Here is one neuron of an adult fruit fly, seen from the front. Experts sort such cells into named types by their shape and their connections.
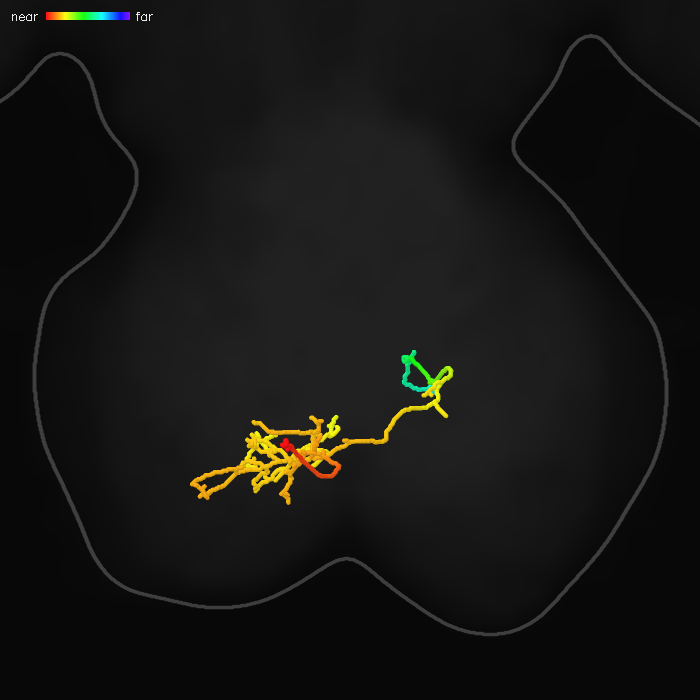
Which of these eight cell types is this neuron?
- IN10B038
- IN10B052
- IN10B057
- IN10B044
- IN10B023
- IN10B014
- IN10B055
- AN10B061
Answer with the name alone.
IN10B055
